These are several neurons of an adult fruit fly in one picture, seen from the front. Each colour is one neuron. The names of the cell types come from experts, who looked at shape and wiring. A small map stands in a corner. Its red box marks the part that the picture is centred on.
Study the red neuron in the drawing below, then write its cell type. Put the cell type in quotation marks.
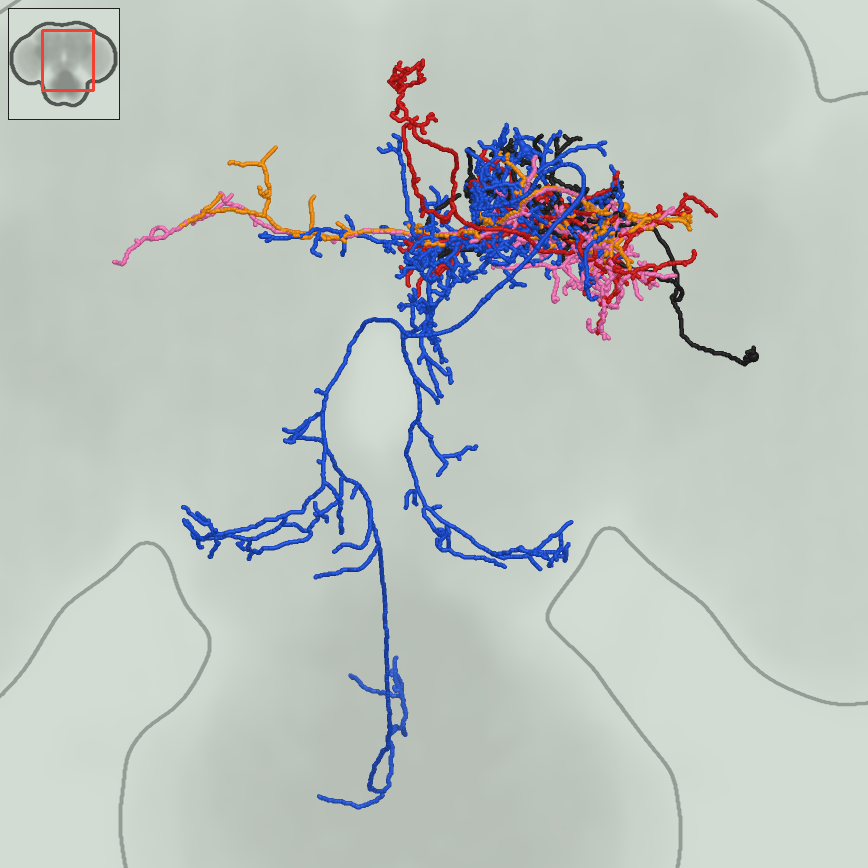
"CL261"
